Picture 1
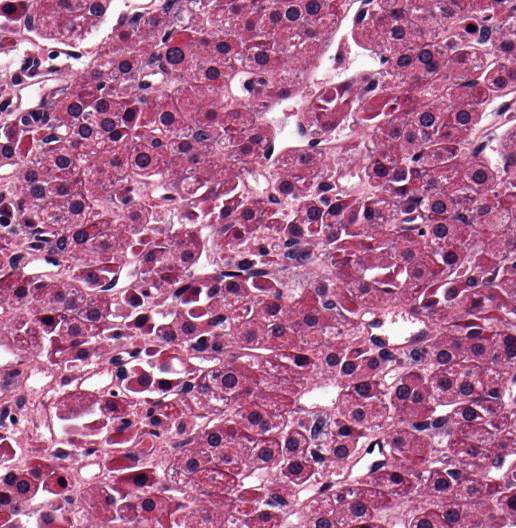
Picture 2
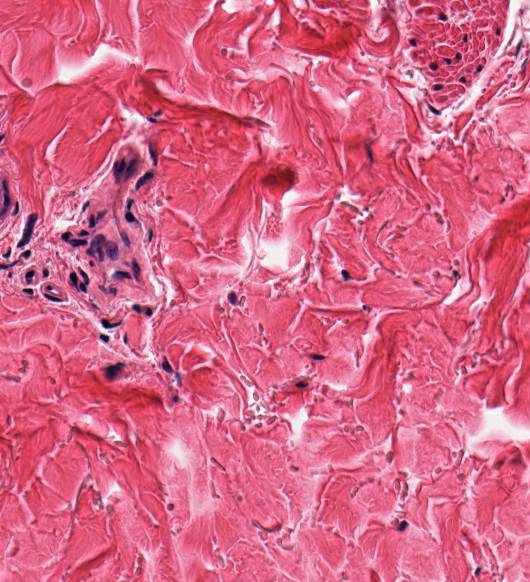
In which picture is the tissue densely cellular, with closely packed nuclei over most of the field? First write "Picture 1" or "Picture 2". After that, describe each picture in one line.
Picture 1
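In picture 1: Closely packed polygonal cells fill the whole field in cords and sheets with no glands or tubules.
In picture 2: Cells are sparse, shown mostly by small dark flattened nuclei lying between the bundles.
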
